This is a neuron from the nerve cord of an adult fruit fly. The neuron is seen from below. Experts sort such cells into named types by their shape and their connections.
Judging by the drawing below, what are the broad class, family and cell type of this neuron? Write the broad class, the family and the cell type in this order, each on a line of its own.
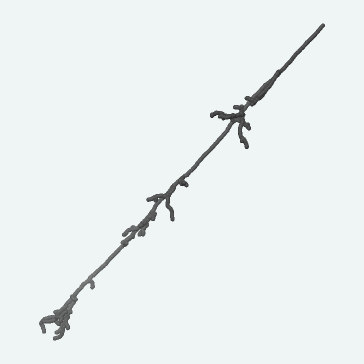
descending neuron
DNpe
DNpe040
